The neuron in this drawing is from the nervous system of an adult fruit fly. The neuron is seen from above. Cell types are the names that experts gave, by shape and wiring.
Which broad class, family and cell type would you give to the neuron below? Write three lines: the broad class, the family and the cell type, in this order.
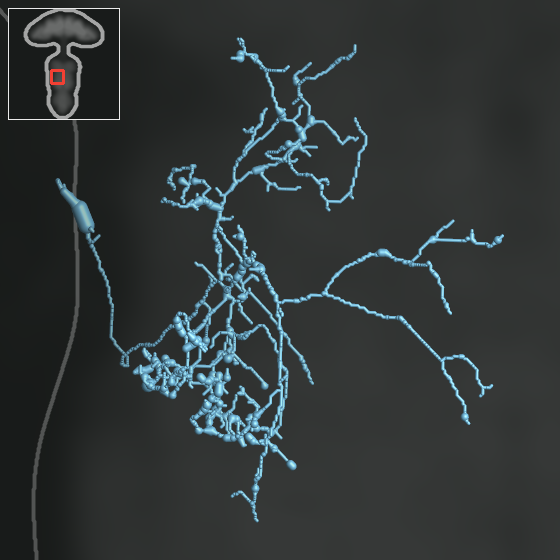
nerve-cord intrinsic neuron
hemilineage 16B
IN16B063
